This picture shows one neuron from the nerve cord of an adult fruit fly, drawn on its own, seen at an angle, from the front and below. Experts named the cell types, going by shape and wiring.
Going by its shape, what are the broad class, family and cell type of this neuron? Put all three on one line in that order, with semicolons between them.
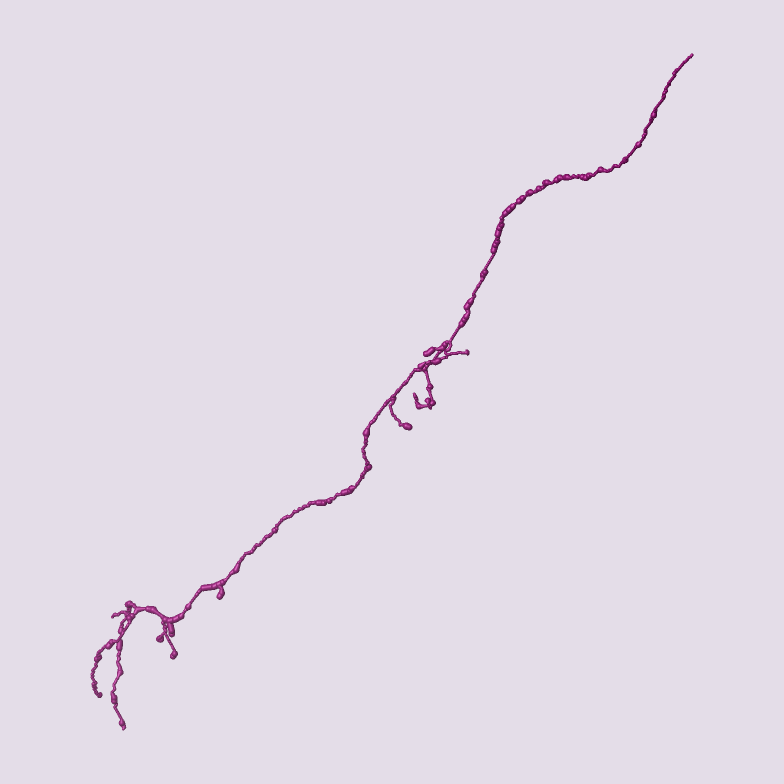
descending neuron; DNpe; DNpe014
